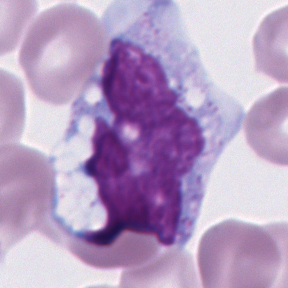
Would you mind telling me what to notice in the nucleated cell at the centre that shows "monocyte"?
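See how large the nucleus is in this monocyte, and how irregularly it is folded. Around it, the cytoplasm is a pale grey-blue. Several clear vacuoles lie in that cytoplasm, most of them toward the left.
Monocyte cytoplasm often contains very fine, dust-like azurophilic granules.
So the fine pinkish-purple granules scattered through this cytoplasm fit well with a monocyte.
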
